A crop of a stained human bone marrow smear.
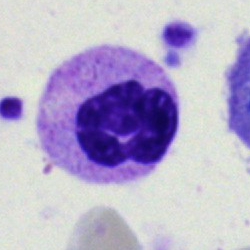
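Segmented neutrophil. Look at the lobed nucleus: a deep cleft enters it from the lower middle. It sits slightly right of centre, leaving a wider rim of cytoplasm on the left. That cytoplasm is abundant and pale pinkish-lilac, with fine pinkish-purple granules scattered through it.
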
